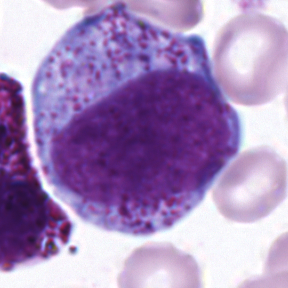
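Promyelocyte, the central cell of this stained peripheral blood smear. Its nucleus lies off-centre toward the lower right, with finely granular, evenly spread chromatin and no coarse dark clumps. The plentiful, pale greyish-blue cytoplasm contains scattered small reddish-purple granules.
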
